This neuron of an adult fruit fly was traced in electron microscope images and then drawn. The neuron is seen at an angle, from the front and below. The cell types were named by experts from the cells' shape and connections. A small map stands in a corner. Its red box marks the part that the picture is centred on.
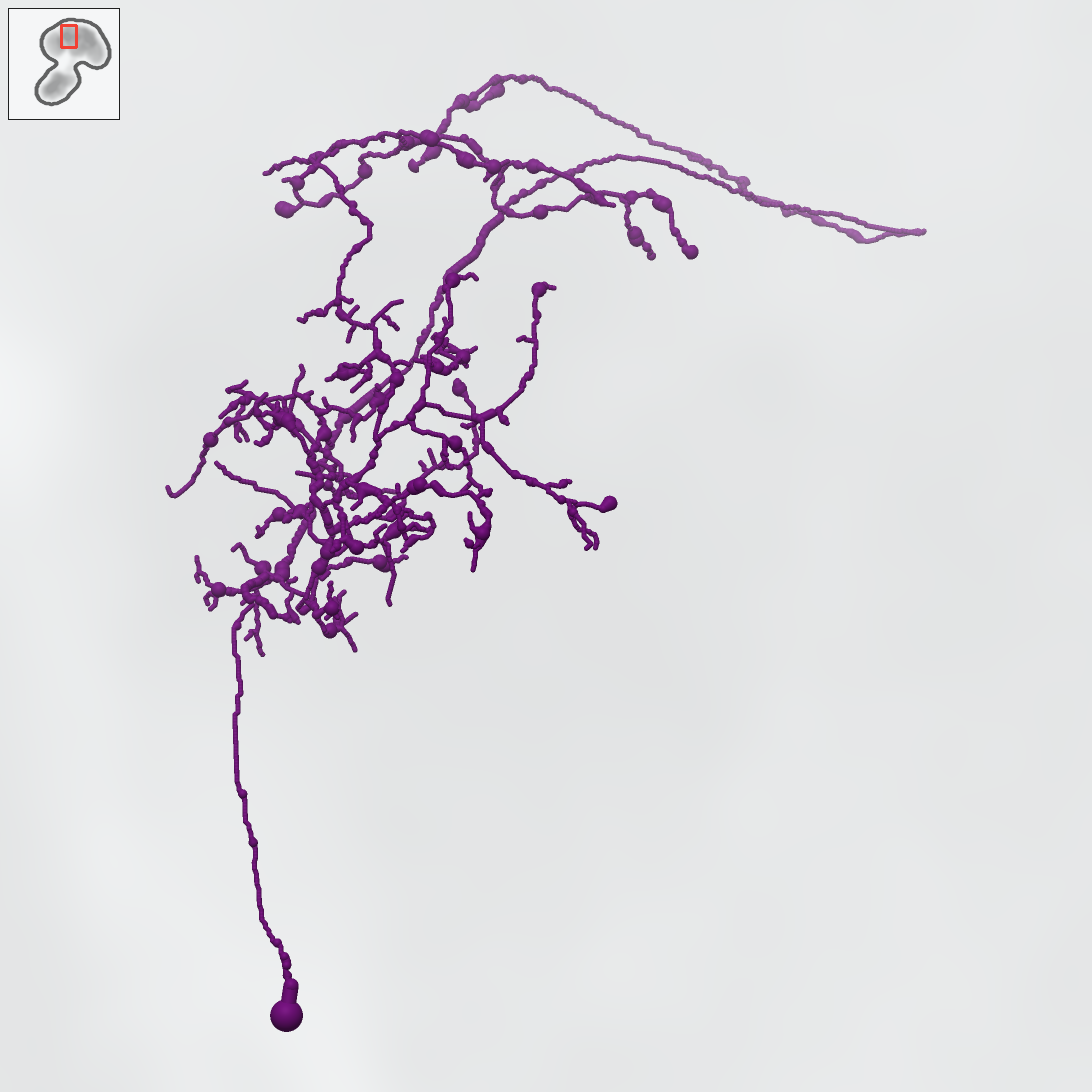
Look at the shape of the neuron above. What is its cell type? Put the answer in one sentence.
The cell type is AVLP115.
